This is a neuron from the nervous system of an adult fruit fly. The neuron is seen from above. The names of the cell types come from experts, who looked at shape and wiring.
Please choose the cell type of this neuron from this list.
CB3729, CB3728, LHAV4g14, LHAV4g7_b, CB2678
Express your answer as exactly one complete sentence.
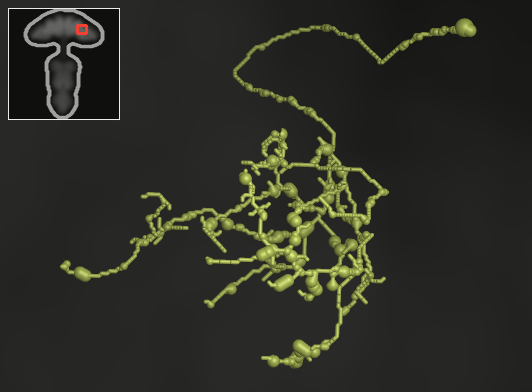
The cell type LHAV4g7_b is the type of this neuron.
